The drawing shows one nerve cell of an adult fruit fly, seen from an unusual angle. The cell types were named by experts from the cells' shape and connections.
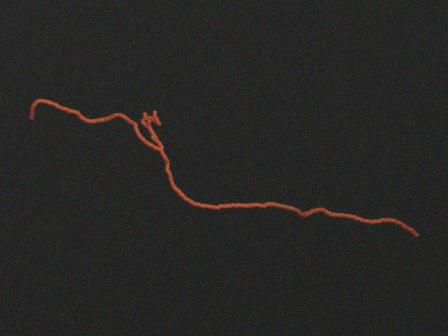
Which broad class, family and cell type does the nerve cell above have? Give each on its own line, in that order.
sensory neuron entering the nerve cord
class mechanosensory tactile
SNta22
